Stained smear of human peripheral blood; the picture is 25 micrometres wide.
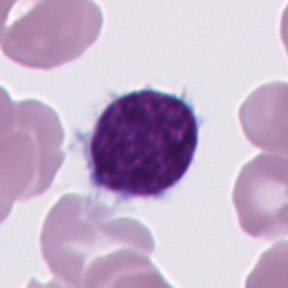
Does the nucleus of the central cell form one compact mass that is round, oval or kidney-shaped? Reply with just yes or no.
Yes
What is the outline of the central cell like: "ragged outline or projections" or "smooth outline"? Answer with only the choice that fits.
Ragged outline or projections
